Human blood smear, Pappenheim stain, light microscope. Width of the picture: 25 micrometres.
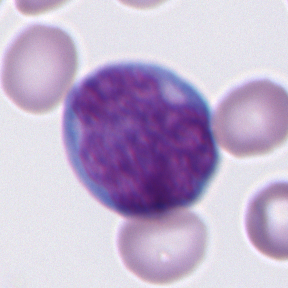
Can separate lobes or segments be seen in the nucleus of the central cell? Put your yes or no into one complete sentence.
No, what the nucleus forms is a single compact round, oval or kidney-shaped mass.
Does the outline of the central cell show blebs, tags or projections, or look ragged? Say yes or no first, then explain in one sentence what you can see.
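No. The cell outline is roundish and smooth.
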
